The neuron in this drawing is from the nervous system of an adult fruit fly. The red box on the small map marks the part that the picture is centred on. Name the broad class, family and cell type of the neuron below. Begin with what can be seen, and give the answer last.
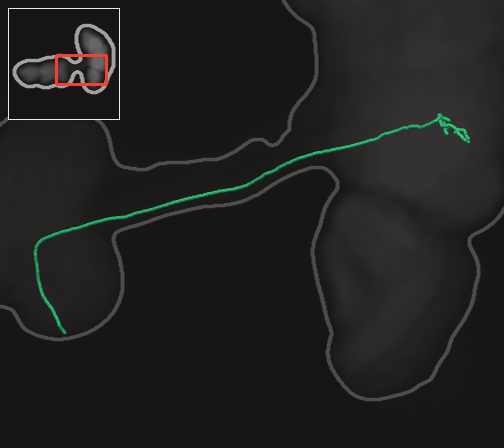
It reaches both the brain and the nerve cord, passing through the neck. No cell body is drawn. This is a sensory neuron ascending to the brain. Its family is called class gustatory. Its cell type is LgAG7.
